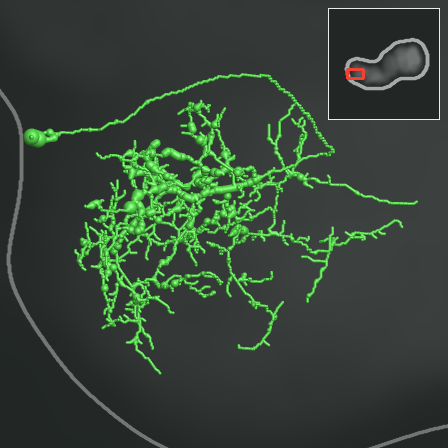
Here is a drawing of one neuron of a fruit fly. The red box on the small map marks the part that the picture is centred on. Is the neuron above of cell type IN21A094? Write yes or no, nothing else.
no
